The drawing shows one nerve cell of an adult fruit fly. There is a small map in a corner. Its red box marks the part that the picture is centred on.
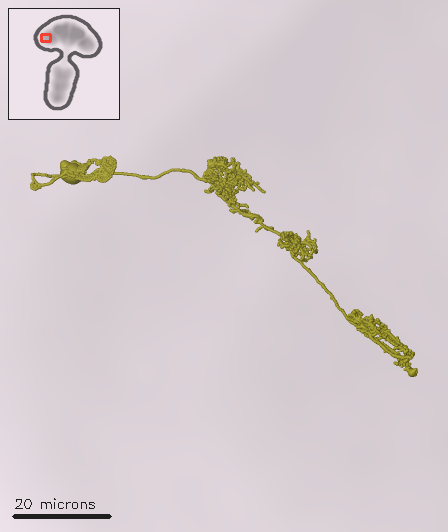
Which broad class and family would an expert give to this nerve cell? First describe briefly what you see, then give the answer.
It lies in the brain. By the scale bar it is about 80 microns wide in this view. Its broad class is optic-lobe intrinsic neuron. Its family is Mi.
